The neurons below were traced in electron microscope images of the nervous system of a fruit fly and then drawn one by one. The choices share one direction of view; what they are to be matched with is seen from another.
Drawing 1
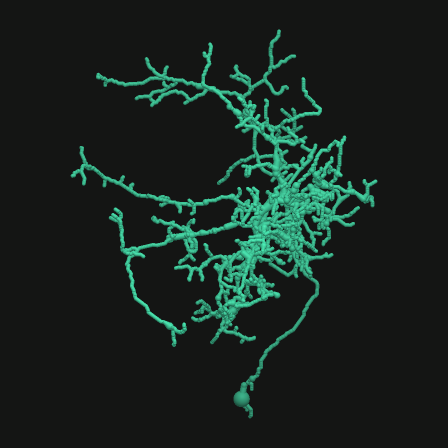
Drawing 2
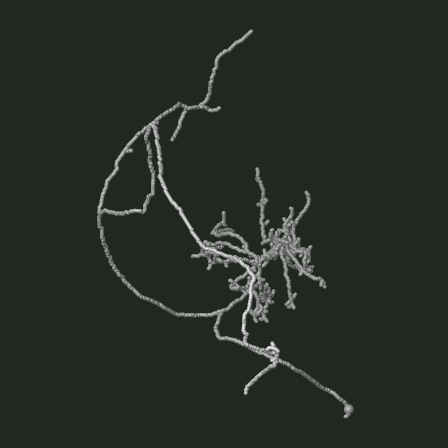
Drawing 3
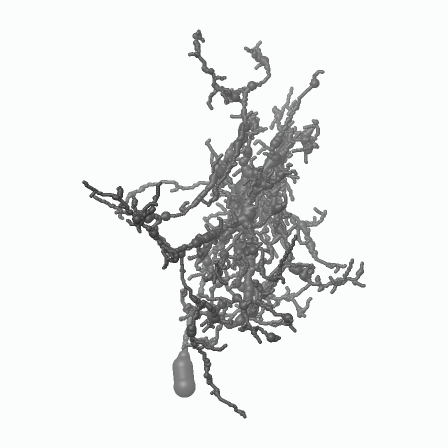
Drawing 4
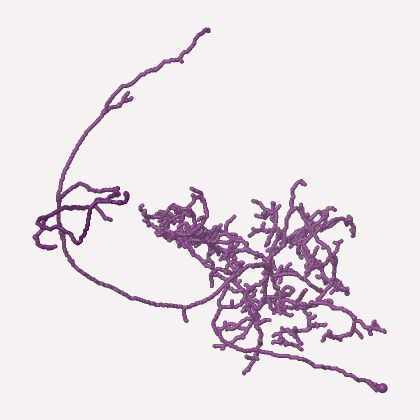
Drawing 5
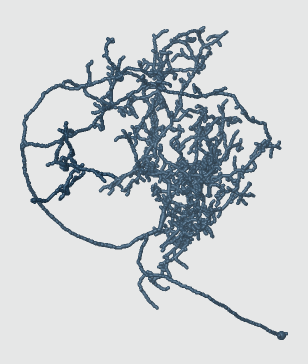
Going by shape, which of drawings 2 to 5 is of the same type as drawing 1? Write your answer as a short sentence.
Drawing 3 shows a neuron of the same cell type.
